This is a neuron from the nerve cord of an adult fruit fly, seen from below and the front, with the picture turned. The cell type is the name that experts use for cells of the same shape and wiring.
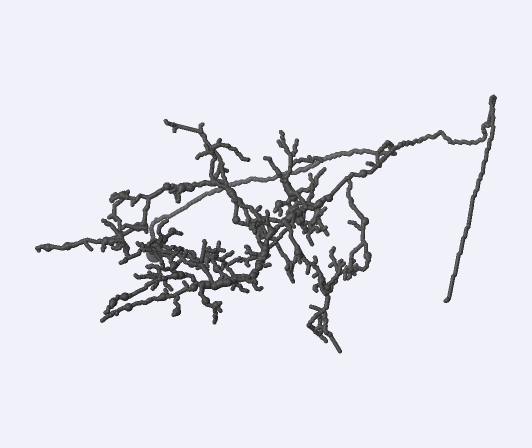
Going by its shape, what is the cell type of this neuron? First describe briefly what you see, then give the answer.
Dozens of branch ends can be seen. As drawn here it is wider than it is tall. It is a nerve-cord intrinsic neuron. Its cell type is IN23B043.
